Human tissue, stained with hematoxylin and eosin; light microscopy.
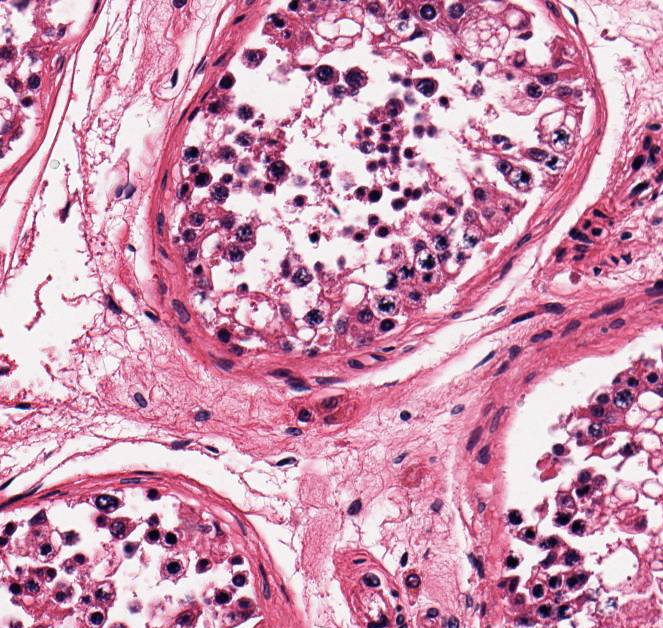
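Testis — cells within tubules loosely arranged, many clear spaces between them. Many of these cells: round, dark nuclei, coarse clumped chromatin. Stroma just below upper tubule: small group of cells with abundant pink cytoplasm. Small vessel in stroma, bottom centre.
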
